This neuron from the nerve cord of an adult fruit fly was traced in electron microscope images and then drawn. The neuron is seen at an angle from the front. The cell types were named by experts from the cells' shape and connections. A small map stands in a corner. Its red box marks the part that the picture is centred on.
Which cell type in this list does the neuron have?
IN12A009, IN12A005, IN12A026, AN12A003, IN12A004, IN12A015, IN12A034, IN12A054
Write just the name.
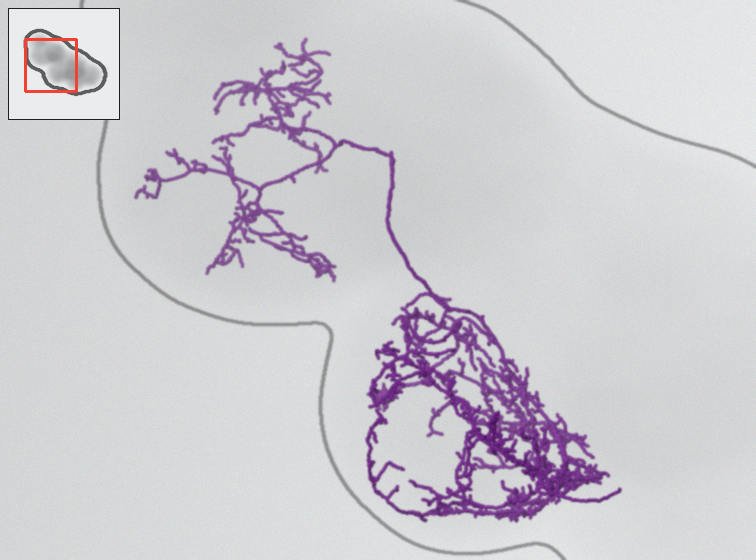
IN12A004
